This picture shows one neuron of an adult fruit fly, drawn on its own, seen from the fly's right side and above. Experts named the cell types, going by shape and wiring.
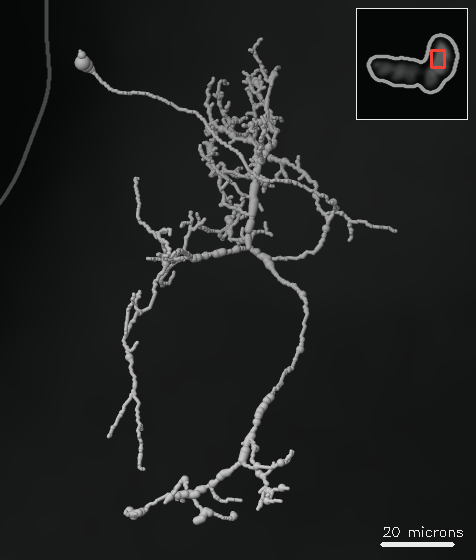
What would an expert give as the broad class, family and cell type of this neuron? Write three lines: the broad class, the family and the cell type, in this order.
central-brain intrinsic neuron
hemilineage VLPp2
CB4103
